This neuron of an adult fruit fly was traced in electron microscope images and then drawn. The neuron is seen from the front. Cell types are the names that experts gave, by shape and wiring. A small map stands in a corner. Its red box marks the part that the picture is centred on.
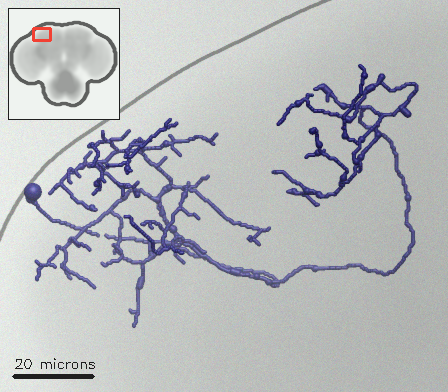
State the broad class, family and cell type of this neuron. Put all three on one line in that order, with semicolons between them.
central-brain intrinsic neuron; hemilineage LHp3; CB1348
